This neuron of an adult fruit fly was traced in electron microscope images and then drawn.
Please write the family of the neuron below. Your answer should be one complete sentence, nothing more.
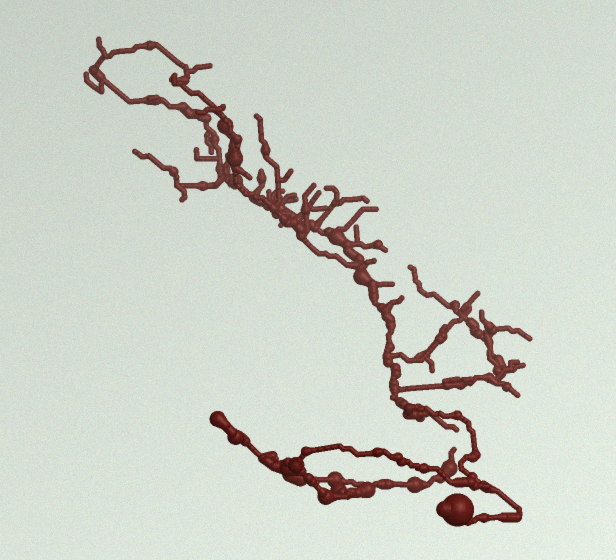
This neuron is sorted under the family LPi.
